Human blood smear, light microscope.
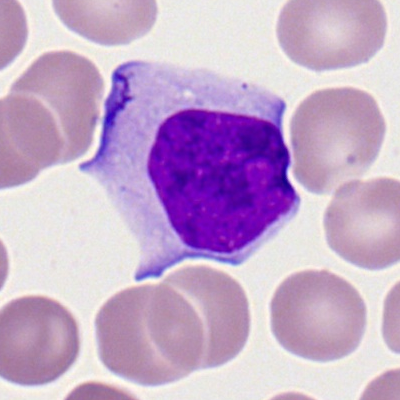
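Lymphocyte: the middle cell of the smear, with no nucleoli visible in its nucleus. Its cytoplasm is plentiful and pale greyish blue, turning a darker blue along the upper left edge, and shows no granules you can see.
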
